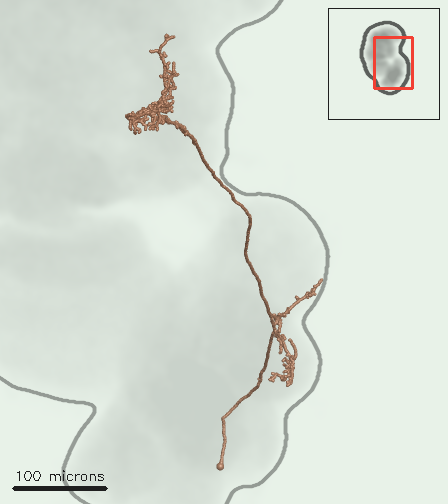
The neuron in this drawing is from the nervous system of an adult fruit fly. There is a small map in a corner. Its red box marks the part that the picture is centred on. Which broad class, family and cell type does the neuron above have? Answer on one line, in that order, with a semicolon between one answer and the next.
ascending neuron; hemilineage 05B; AN05B076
